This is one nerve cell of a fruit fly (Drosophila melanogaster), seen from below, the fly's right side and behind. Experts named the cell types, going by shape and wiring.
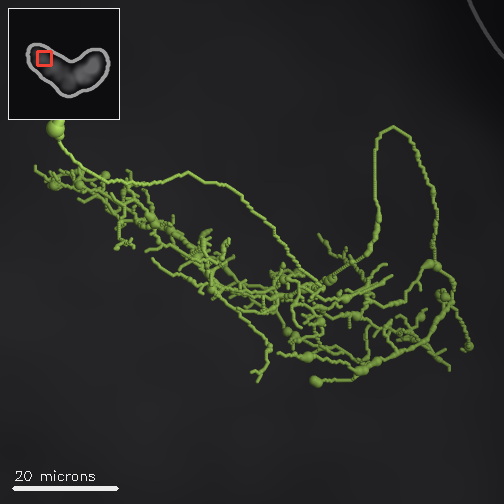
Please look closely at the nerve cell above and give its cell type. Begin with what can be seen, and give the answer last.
By the scale bar it is about 85 microns wide in this view. Dozens of branch ends can be seen. This is a nerve-cord intrinsic neuron. Its cell type is IN16B118.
